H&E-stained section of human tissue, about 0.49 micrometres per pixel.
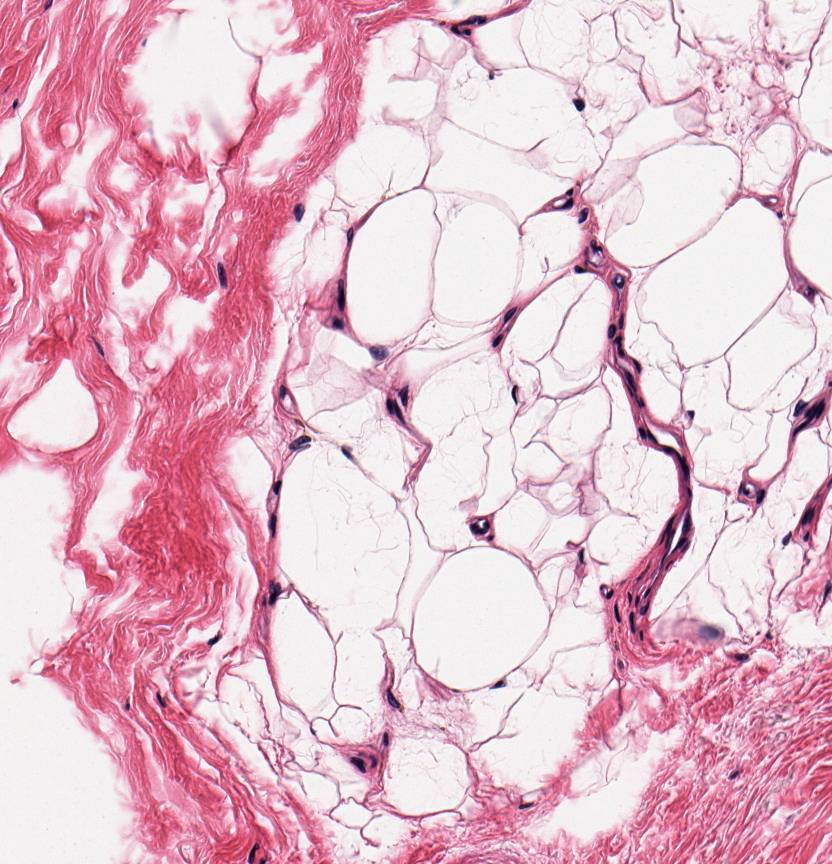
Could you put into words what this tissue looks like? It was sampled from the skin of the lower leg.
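Fat cells occupy the centre and right of the field, and dense pink collagen lies along the left side and the bottom. Adipocyte nuclei are few, small and dark, pressed flat against the cell edges. On the left, the collagen bundles are wavy, run mostly from top to bottom, and contain only sparse, scattered spindle-shaped nuclei.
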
